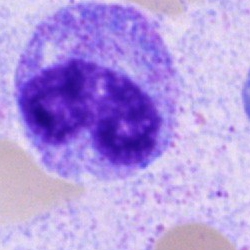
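Metamyelocyte (central cell, stained bone marrow smear): the nucleus is kidney-shaped, notched on its lower edge. Sitting low in the cell, the nucleus leaves a wider band of cytoplasm above it. No distinct nucleolus is visible. Fine pink-purple granules are scattered through the cytoplasm.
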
